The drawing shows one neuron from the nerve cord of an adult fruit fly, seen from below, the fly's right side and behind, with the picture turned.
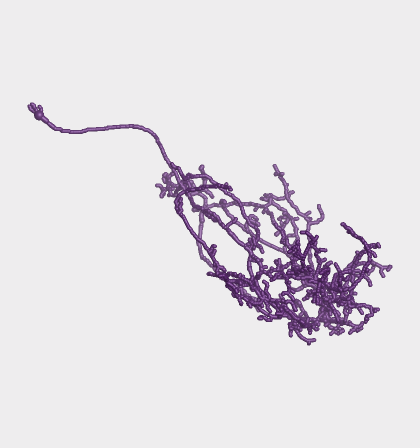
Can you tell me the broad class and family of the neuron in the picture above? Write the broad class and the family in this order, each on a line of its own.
nerve-cord intrinsic neuron
hemilineage 16B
